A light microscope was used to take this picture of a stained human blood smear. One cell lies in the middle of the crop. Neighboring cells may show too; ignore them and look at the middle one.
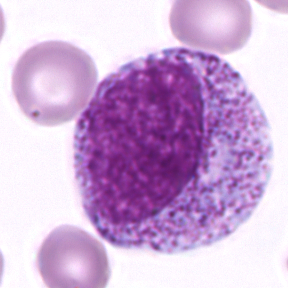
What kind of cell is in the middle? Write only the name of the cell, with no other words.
promyelocyte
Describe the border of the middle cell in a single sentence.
No surface projections are present; the cell outline is smooth.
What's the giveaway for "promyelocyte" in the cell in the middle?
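In this promyelocyte, the chromatin appears finely stippled rather than coarsely clumped, and numerous dark purple granules are scattered throughout the cytoplasm. A moderate amount of cytoplasm lies mainly on the right side of the cell, with a paler, less granular patch just to the right of the nucleus. The point that fits less well is colour, since this cytoplasm is pale lilac.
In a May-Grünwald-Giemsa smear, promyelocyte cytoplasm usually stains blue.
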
